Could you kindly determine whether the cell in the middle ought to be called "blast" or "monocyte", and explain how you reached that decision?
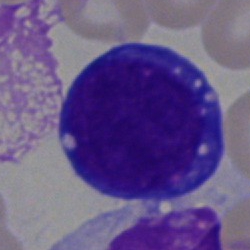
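I'd call it a blast.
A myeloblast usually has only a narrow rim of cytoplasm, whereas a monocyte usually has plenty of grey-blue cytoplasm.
Here the cytoplasm is just a narrow, deep blue rim, widest on the right side. You'll also see several small clear round vacuoles in it, and the chromatin is dark purple and finely textured.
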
